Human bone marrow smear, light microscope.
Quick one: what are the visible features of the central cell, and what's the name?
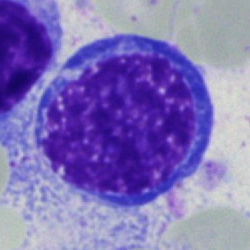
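Chromatin: dark purple and clumped, with many small pale gaps between the clumps. Nucleolus: none stands out distinctly. Cytoplasm: a thin, deep blue rim around the nucleus, without granules. Identification: proerythroblast.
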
